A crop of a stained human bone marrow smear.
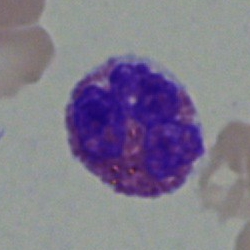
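Eosinophil in a stained bone marrow smear. Its chromatin is dark purple and coarsely clumped; I can find no nucleoli. Between and below the lobes the cytoplasm looks pinkish-purple. Lower down in the cell lie a few small orange-red granules.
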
